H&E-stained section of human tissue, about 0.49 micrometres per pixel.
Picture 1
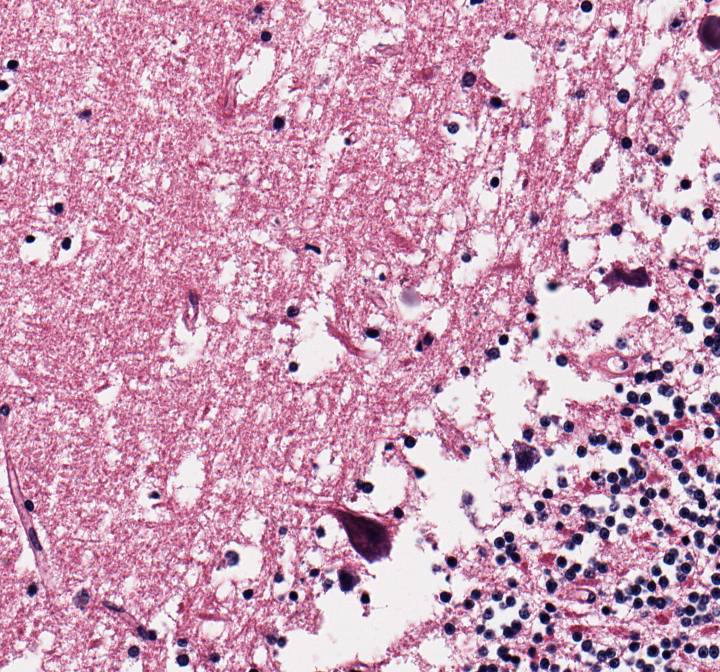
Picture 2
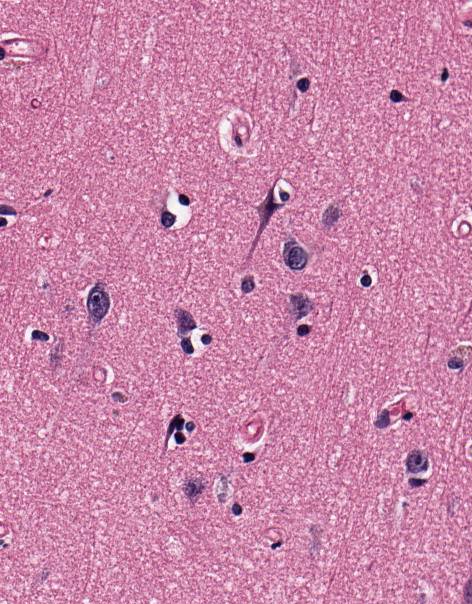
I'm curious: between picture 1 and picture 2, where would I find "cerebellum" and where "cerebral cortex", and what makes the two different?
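Picture 1 is the cerebellum and picture 2 the cerebral cortex. In picture 1, large, dark purple, angular Purkinje cell bodies lie at the boundary between two zones, at lower centre and right of centre.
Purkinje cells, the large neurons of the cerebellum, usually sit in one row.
The lower right cellular layer has small, round, deeply basophilic nuclei with almost no visible cytoplasm.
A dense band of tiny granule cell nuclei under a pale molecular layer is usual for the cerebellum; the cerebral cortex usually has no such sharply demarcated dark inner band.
Picture 2 has cells scattered singly over a finely granular pink background, with several larger neurons with purplish cytoplasm in the middle of the field.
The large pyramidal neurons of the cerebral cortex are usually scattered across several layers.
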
